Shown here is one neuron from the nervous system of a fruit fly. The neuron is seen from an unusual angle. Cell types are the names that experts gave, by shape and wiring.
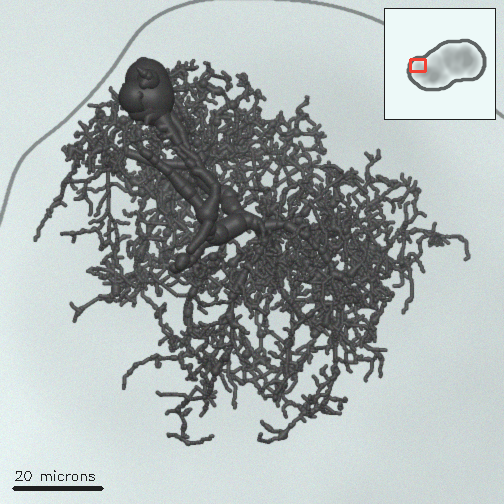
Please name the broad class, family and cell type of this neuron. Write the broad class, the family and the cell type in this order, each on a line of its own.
motor neuron of the nerve cord
MNad
MNad67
